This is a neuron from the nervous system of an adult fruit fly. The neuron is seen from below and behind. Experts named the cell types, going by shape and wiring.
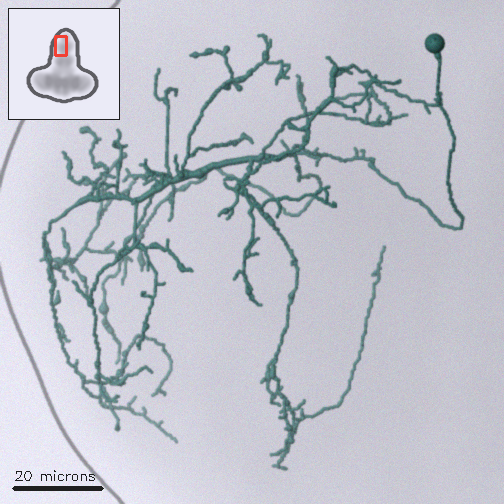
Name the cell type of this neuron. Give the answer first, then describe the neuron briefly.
The cell type is IN04B052. Its broad class is nerve-cord intrinsic neuron. Its cell body lies at the upper right of the picture. By the scale bar it is about 100 microns tall in this view. Dozens of branch ends can be seen.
